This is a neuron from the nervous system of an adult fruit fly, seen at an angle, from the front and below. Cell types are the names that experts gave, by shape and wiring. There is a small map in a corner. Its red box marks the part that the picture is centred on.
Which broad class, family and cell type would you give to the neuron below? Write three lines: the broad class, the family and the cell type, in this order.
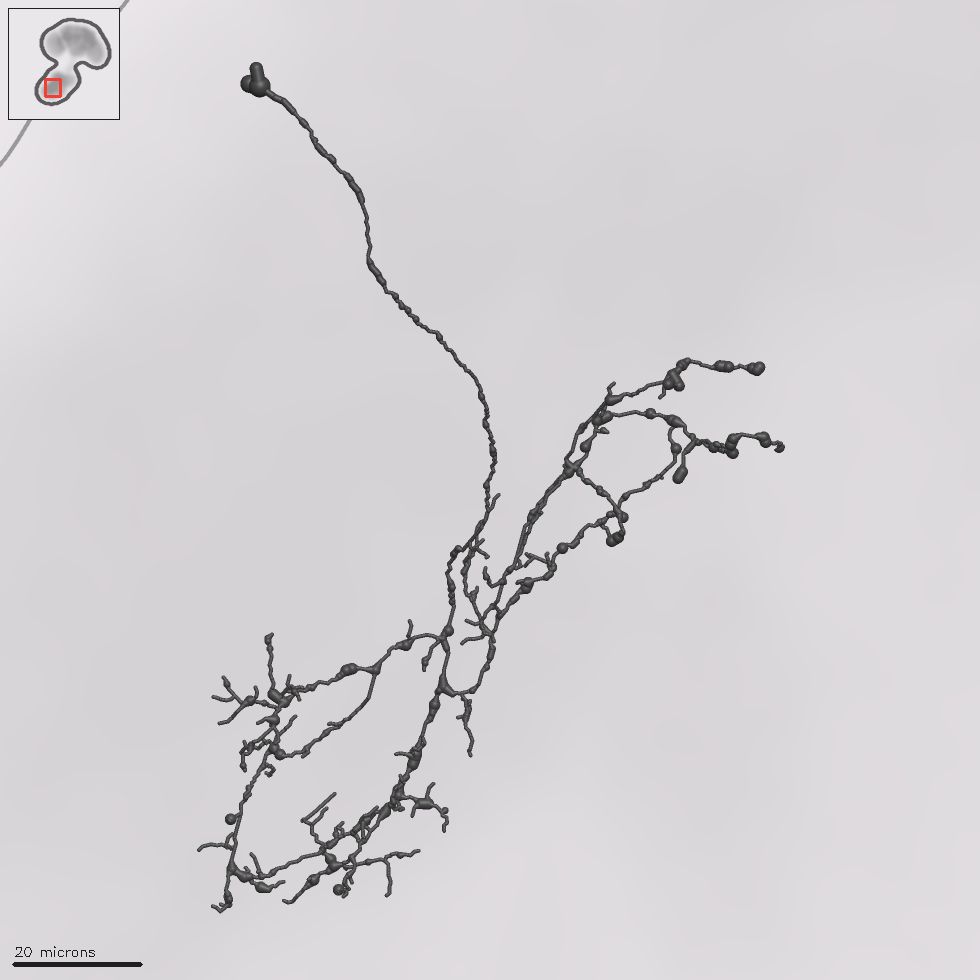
nerve-cord intrinsic neuron
hemilineage 09A
IN09A067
